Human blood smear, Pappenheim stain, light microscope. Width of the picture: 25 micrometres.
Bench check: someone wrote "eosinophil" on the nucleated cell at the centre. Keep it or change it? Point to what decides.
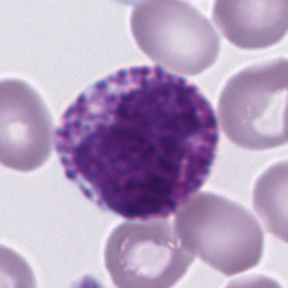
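The cell is round, about 14 micrometres across, and its edge is slightly bumpy where granules reach the margin. The nucleus fills most of the cell and leaves a wider rim of cytoplasm on the upper left; its chromatin is dark purple and coarsely clumped. Many coarse dark purple granules are scattered through the cytoplasm.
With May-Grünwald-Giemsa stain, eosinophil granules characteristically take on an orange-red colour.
Dark purple therefore counts against eosinophil. Between the granules the cytoplasm is pale pinkish lilac.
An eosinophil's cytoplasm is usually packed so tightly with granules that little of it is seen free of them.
Here the granules are scattered, which counts against eosinophil a second time. Taken item by item, this is a basophil, not an eosinophil.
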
